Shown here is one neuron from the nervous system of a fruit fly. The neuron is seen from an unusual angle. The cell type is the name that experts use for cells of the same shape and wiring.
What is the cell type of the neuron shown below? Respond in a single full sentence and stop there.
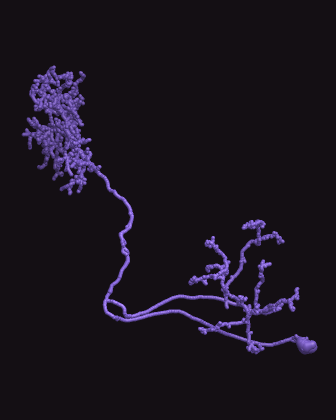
Belonging to the cell type LC17 is this neuron.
